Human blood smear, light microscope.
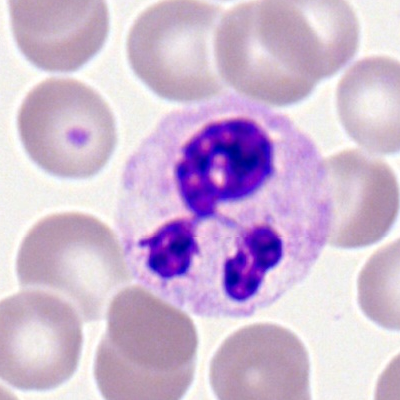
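Segmented neutrophil, the cell in the middle of a stained human blood smear under the light microscope. Its nucleus is divided into three separate lobes, linked by thin threads of nuclear material. No nucleoli are visible in the nucleus. The cytoplasm is abundant and pale pinkish-lilac.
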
